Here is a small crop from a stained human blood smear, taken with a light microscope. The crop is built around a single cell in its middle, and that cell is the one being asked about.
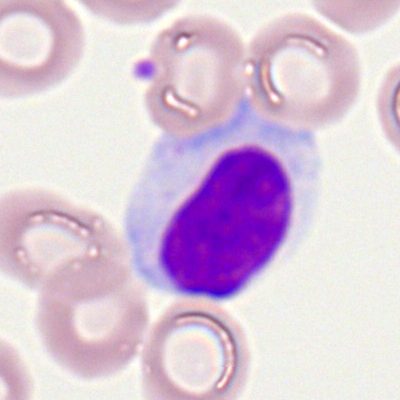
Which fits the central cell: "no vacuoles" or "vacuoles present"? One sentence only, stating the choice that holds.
Within the cytoplasm of the cell, no vacuoles are present.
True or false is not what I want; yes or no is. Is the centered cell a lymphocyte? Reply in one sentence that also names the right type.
Yes, a lymphocyte is the cell positioned in the middle of the field.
